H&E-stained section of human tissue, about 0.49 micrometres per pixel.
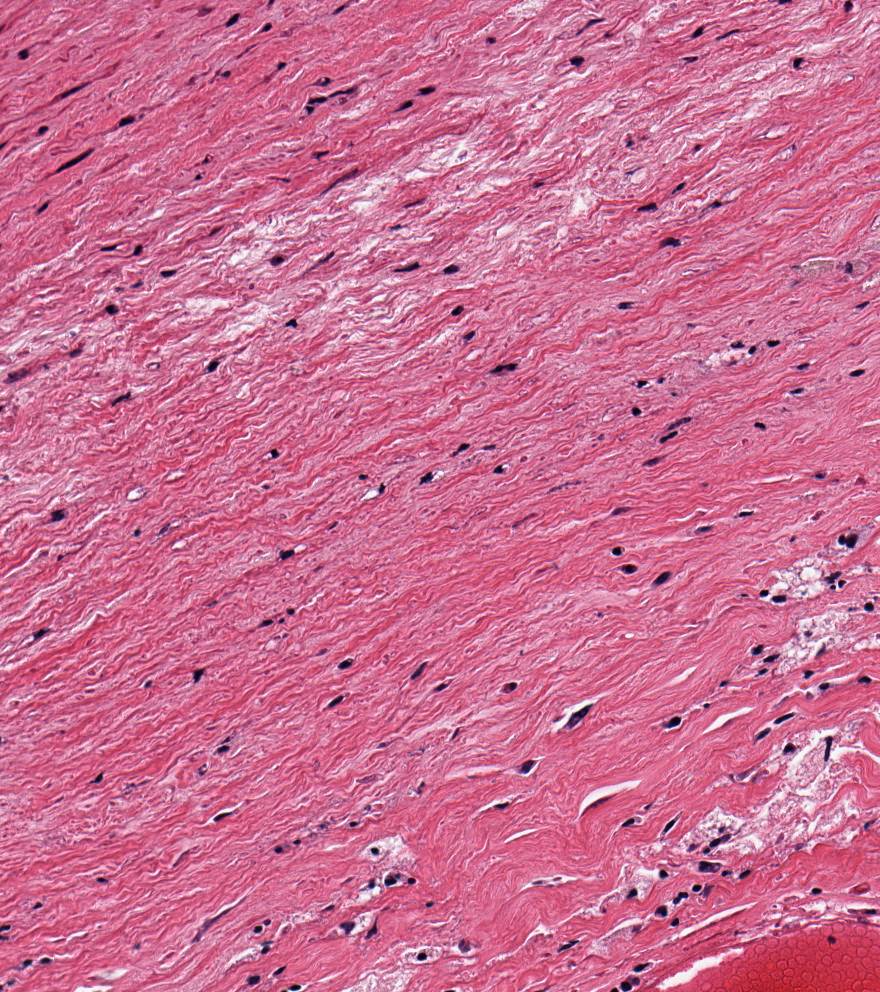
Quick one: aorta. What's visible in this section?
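You've got collagen bundles running parallel here, slanting from lower left up to upper right. Look closely and the collagen fibres have a fine wavy, crimped outline. Fibroblast nuclei are sparse, small, dark, oval to spindle-shaped, scattered between the bundles and lined up with them. And there's no epithelium or glands anywhere in the field.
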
